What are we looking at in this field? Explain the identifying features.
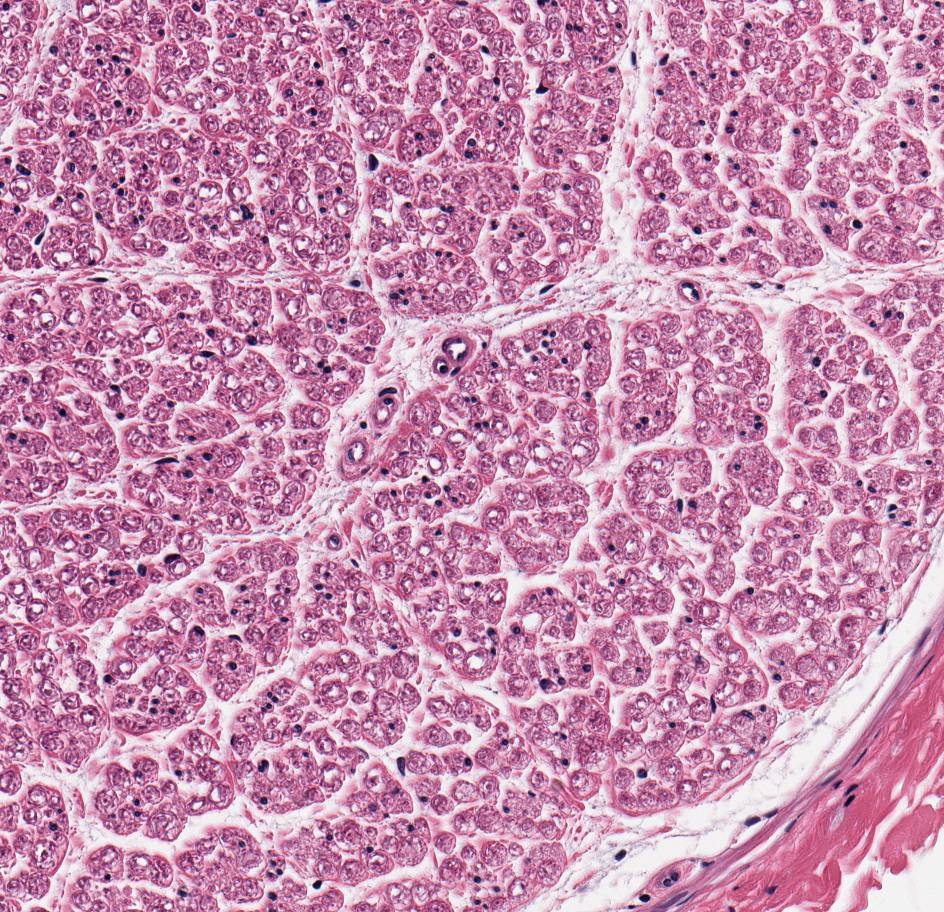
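Nerve fascicle occupies this field. Small round fibres cut in cross-section are packed into lobules divided by thin pale septa. Each fibre profile has a small central pink core within a pale, clear ring.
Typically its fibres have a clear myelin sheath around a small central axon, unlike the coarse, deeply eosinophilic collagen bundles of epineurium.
Sparse small dark round-to-oval nuclei lie among the fibres; a few small thick-walled vessels share a septum just above centre.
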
